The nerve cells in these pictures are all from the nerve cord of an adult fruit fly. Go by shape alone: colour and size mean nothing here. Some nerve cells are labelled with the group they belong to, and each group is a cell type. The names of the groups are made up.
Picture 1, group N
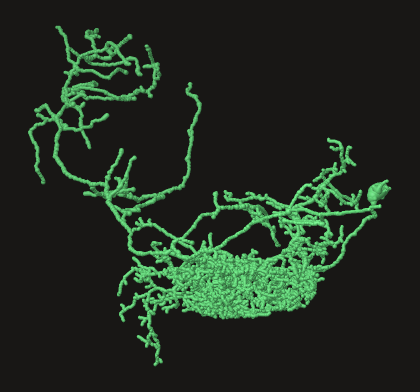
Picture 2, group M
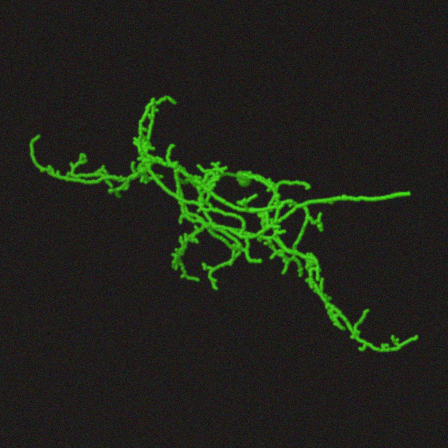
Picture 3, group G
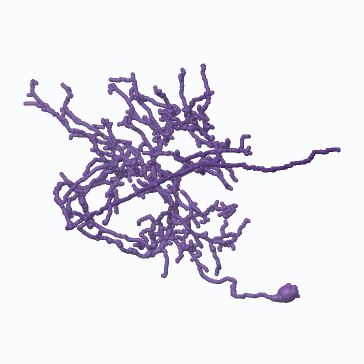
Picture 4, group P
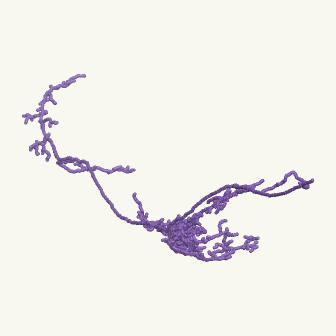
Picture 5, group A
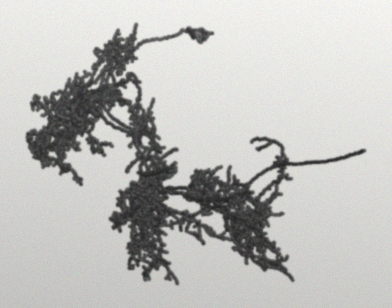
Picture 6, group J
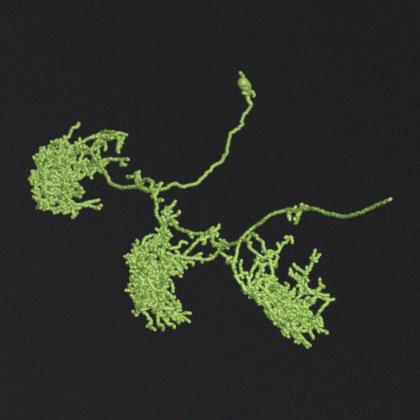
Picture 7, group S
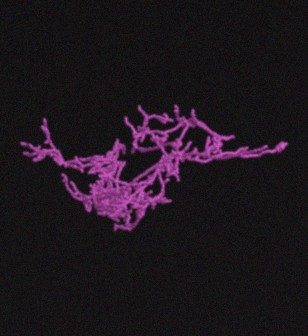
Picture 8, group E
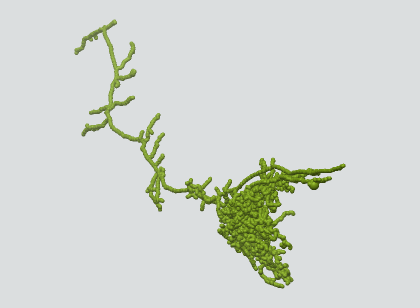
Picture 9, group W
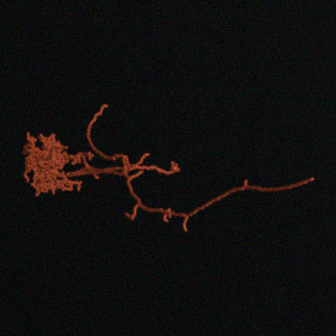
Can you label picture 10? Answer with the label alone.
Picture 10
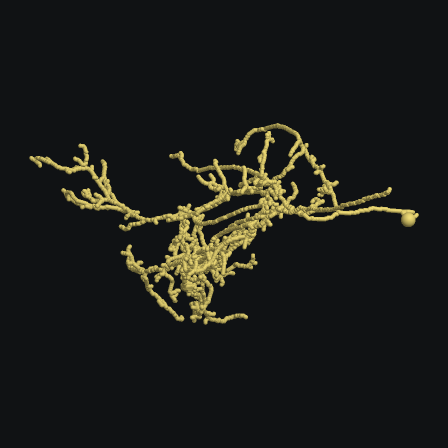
group S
